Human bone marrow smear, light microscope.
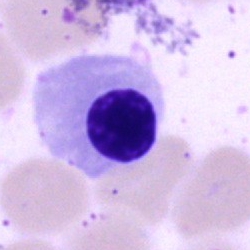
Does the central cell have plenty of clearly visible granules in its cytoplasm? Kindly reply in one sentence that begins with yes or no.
No, its cytoplasm lacks visible granules entirely.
